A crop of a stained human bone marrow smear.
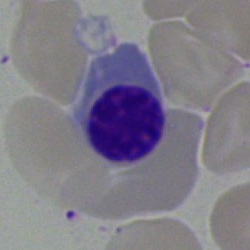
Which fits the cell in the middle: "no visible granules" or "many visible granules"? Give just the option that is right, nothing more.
No visible granules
